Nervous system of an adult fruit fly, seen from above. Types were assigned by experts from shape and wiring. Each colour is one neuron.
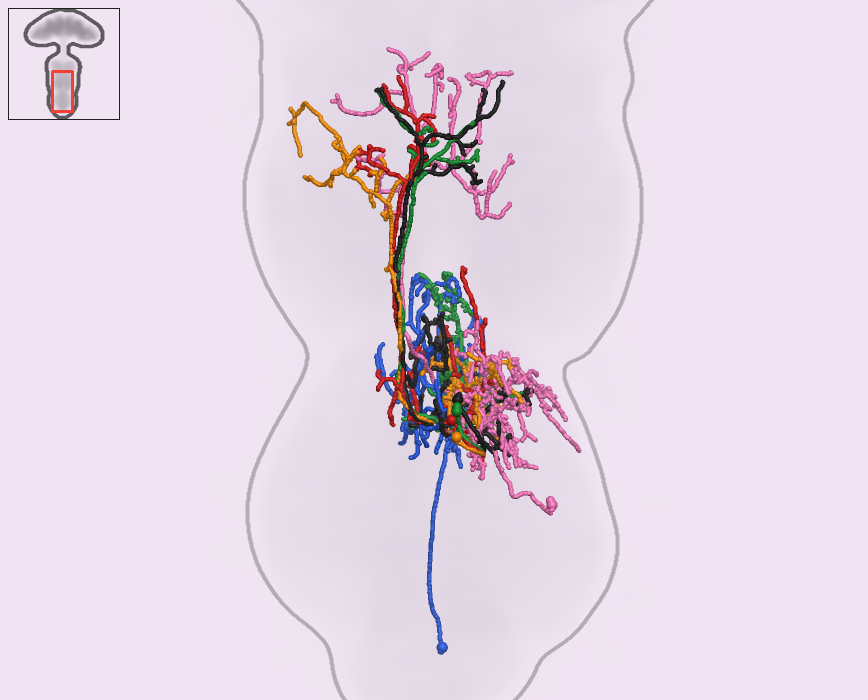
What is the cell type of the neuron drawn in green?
IN19B084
